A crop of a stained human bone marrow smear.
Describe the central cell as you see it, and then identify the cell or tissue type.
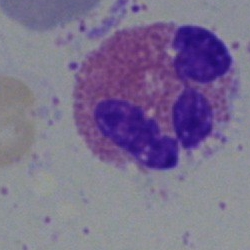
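A roughly round outline is present, its edge slightly uneven and granular. The chromatin is dense and dark purple, and no nucleoli are visible. Cytoplasm is abundant compared with the nucleus. Name: eosinophil.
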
